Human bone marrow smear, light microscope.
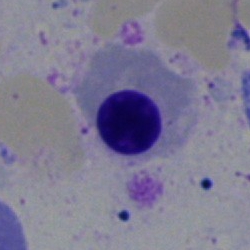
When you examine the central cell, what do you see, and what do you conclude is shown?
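Looking at the nucleus, the chromatin is dense and very dark purple, almost uniform throughout, and I can see no nucleoli. Around it, the cytoplasm is abundant and pale grey-blue. That cytoplasm shows no granules. So this is an erythroblast.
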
